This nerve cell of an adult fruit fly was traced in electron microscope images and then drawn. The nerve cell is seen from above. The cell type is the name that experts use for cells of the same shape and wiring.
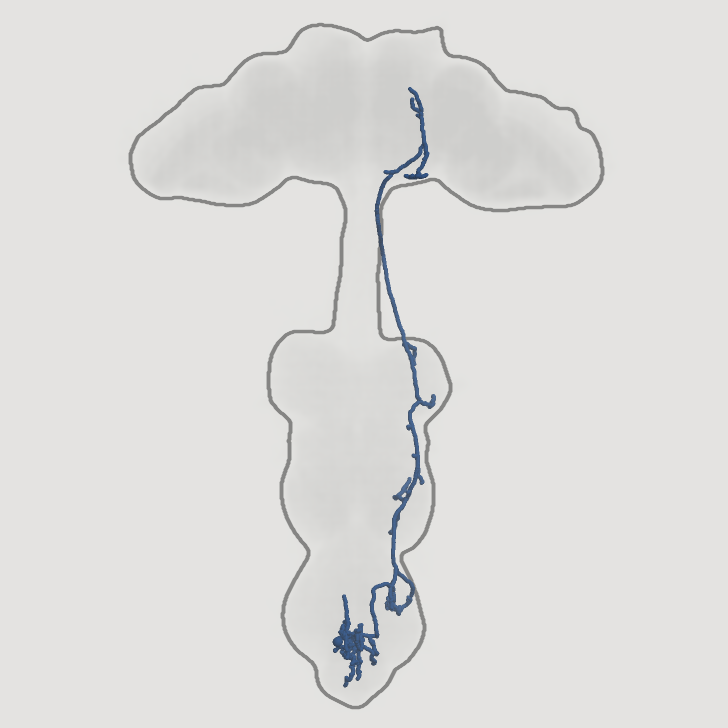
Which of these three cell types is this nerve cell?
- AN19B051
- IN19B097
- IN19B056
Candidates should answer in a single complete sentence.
It is AN19B051 that names the cell type of this nerve cell.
